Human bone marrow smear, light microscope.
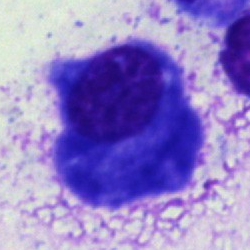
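Plasma cell, the one at the centre; what strikes me first is where the nucleus lies, in the upper part of the cell. That nucleus stains dark purple. Below it the cytoplasm is abundant, a broad mass, and it stains deep blue.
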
